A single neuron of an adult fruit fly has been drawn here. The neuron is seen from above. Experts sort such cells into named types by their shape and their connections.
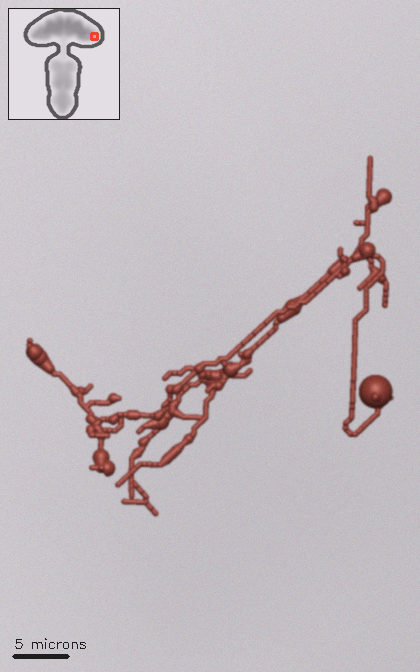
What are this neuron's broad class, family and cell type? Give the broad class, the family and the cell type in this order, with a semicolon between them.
optic-lobe intrinsic neuron; Mi; Mi15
